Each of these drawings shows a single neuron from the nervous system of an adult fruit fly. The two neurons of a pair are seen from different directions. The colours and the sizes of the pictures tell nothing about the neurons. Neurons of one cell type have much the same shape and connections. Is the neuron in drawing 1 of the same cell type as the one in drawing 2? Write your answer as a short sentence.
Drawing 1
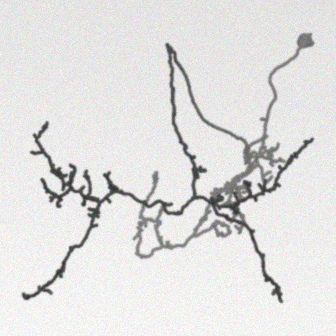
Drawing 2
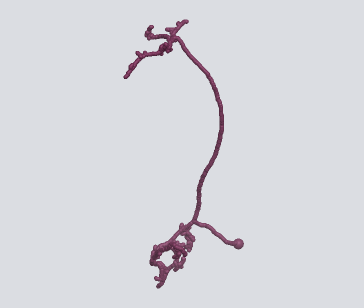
They are of different cell types.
